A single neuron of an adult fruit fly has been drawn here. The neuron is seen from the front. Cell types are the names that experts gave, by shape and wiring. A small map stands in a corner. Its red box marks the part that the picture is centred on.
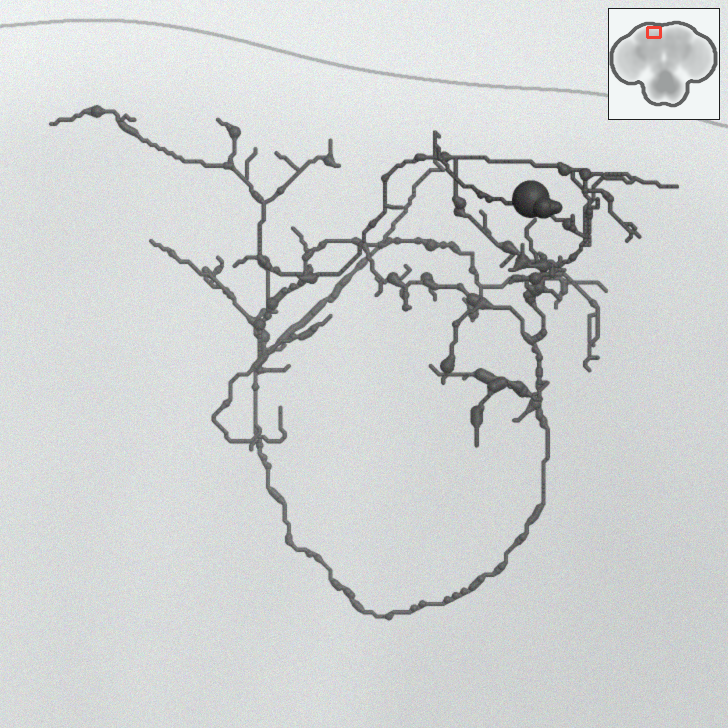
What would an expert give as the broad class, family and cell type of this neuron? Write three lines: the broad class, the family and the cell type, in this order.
central-brain intrinsic neuron
hemilineage SMPpd1
CB2572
